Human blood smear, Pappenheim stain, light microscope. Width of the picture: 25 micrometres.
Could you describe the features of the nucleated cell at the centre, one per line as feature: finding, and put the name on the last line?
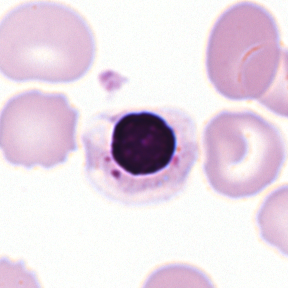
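Chromatin: dense, very dark purple throughout nucleus
Cytoplasm: very pale, almost colourless, faint pinkish-grey tint
Granules: a few, small, reddish-purple, scattered in cytoplasm
Outline: irregular, not smoothly round
Name: normoblast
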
